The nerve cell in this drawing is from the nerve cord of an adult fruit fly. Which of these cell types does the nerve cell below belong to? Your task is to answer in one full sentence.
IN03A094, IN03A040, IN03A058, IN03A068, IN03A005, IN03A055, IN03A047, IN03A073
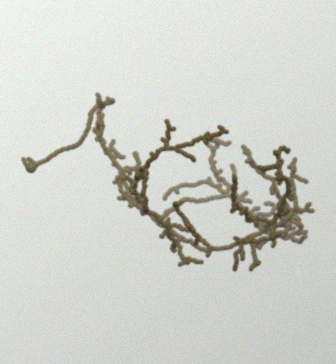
The nerve cell here is of the cell type IN03A073.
